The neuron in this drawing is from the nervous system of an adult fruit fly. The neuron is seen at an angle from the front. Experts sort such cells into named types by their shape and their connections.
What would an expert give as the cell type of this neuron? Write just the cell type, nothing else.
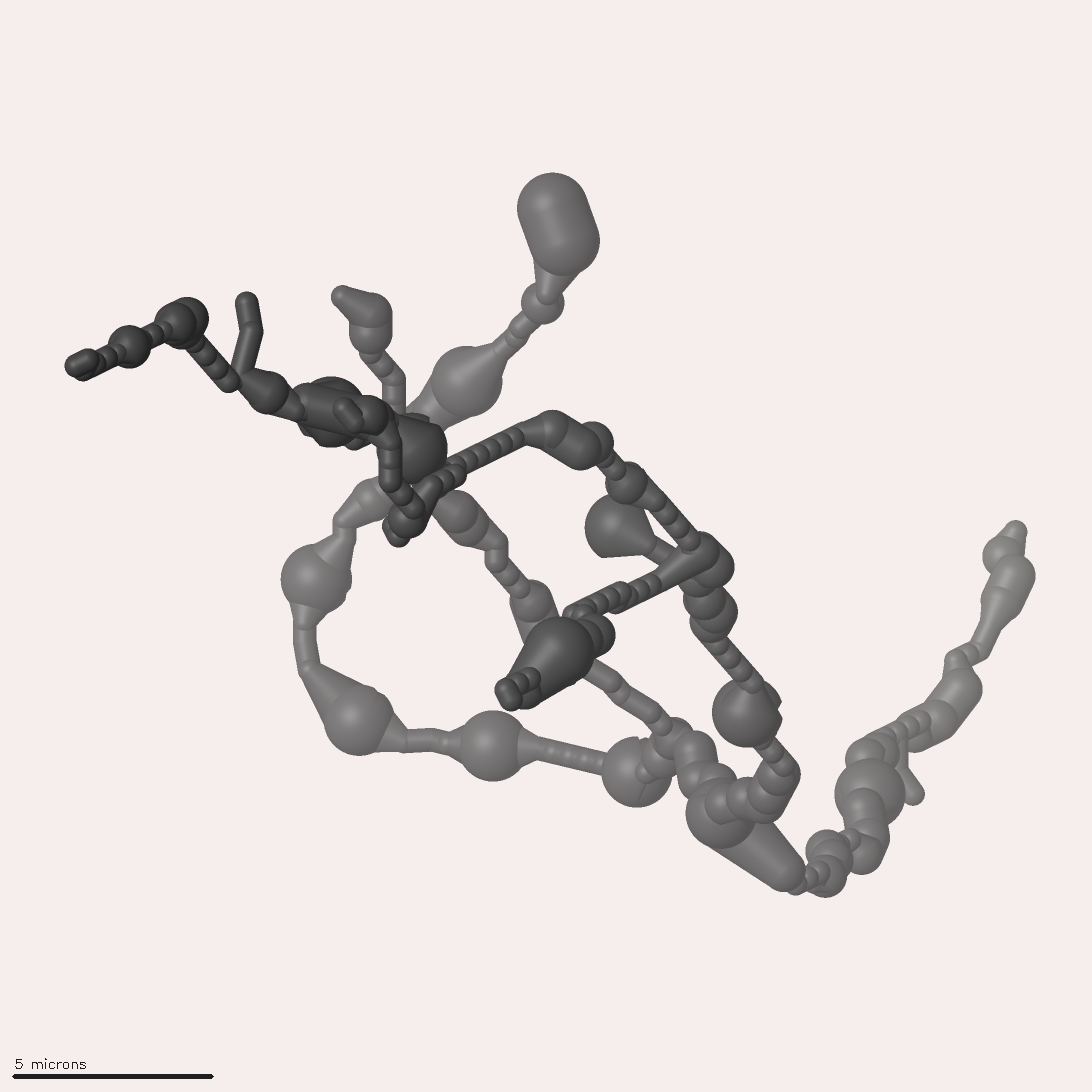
SNta27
